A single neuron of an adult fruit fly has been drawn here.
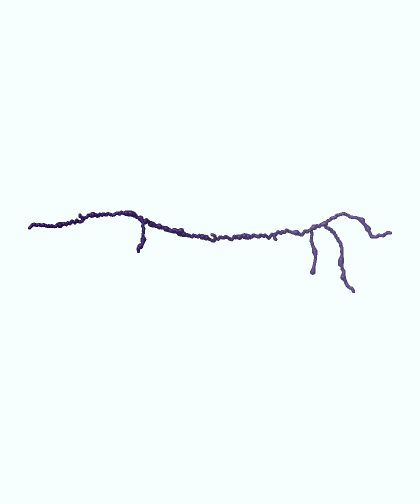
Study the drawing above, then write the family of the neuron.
class mechanosensory proprioceptive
